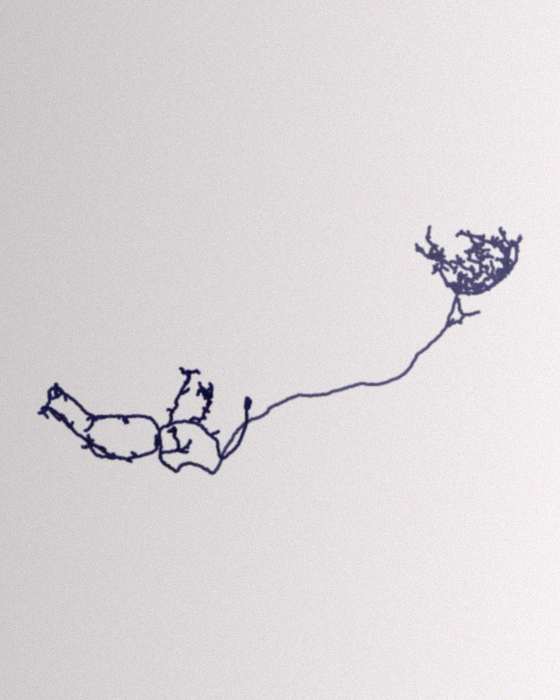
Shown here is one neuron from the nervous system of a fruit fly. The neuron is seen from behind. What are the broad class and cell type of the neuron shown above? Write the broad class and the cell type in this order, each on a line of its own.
ascending neuron
ANXXX250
